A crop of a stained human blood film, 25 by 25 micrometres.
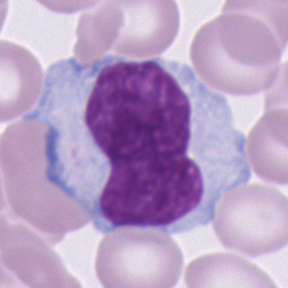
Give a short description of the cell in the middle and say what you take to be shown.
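Tracing the edge, I see an irregular outline with small scalloped bulges along it. The nucleus has a notch in its right side, which gives it a folded, lobed outline. I can't make out any nucleoli in it. To the left of the nucleus, a few fine pink-purple granules lie in the cytoplasm. This cell is a monocyte.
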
